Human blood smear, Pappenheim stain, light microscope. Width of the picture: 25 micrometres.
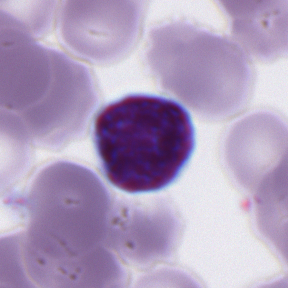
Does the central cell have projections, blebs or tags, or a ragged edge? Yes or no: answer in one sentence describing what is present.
No, the outline of the cell is not ragged or frayed; it is smooth.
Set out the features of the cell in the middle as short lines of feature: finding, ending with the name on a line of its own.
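Nucleus: fills almost the entire cell
Cytoplasm: a very thin rim only
Chromatin: dense, dark purple, coarsely clumped
Nucleoli: none seen
Vacuoles: none visible
Name: typical lymphocyte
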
